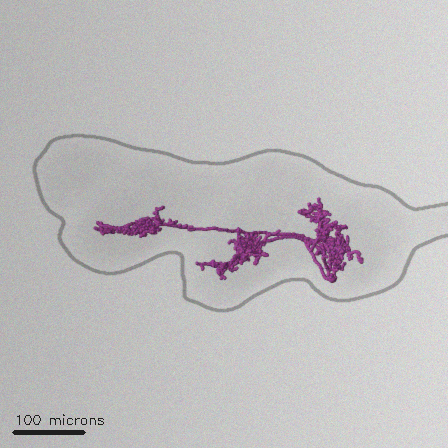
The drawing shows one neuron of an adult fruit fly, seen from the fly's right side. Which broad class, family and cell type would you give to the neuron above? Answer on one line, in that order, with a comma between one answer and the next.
nerve-cord intrinsic neuron, hemilineage 07B, IN07B020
